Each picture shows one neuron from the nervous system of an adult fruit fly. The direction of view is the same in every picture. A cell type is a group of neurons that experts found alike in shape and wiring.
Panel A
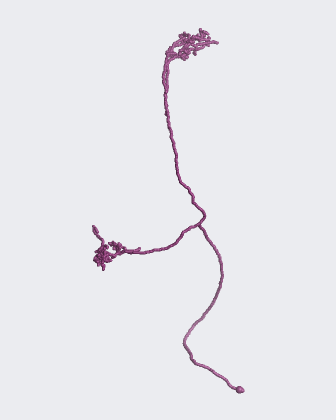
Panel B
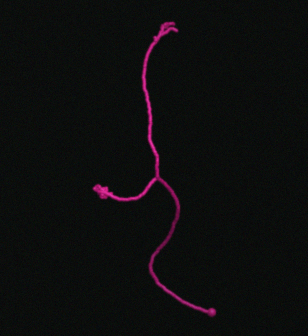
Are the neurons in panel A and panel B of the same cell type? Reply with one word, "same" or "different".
different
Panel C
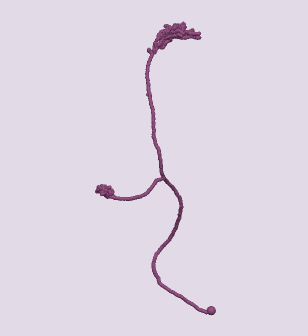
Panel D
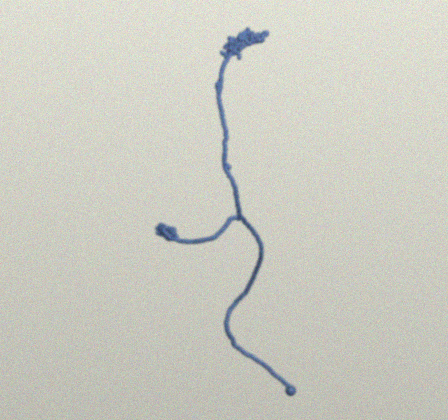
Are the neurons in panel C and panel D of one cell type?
same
